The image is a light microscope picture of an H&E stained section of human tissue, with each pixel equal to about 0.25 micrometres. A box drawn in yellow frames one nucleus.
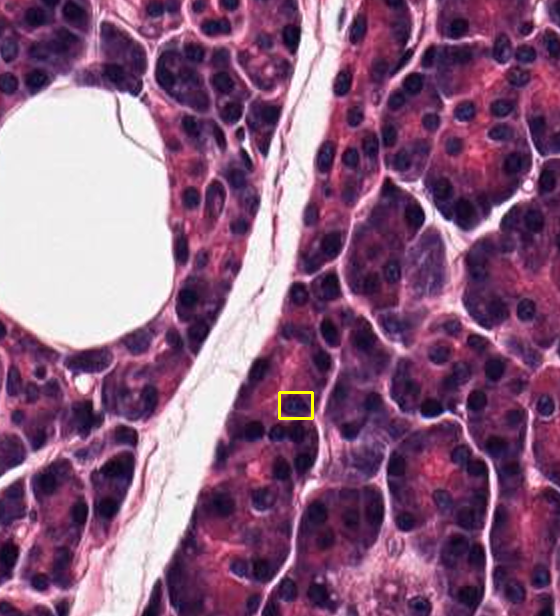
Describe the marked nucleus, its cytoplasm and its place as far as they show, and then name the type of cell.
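The cell lies within a tightly packed group of similar cells, with thin pale boundaries separating it from the neighbouring groups. The group lies just to the right of the broad pale band of wavy fibres that runs diagonally across the field. The marked cell is a pancreatic acinar cell.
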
